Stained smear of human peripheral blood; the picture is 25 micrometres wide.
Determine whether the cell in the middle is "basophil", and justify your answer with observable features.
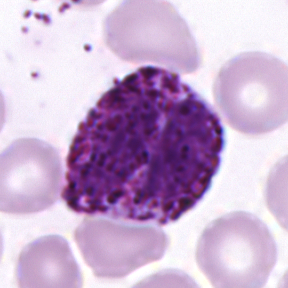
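Look at the central cell: roughly round, about 15 micrometres across. Coarse granules, dark purple to nearly black, pack it densely and lie over the nucleus, hiding its outline. A pale cleft runs vertically down the middle, and small pale granule-free areas lie near the lower edge.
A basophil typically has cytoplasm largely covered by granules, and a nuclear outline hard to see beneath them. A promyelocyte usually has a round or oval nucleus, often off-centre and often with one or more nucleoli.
Both basophil points match here, and with the nucleus hidden, nothing speaks for promyelocyte. So the name basophil fits.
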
